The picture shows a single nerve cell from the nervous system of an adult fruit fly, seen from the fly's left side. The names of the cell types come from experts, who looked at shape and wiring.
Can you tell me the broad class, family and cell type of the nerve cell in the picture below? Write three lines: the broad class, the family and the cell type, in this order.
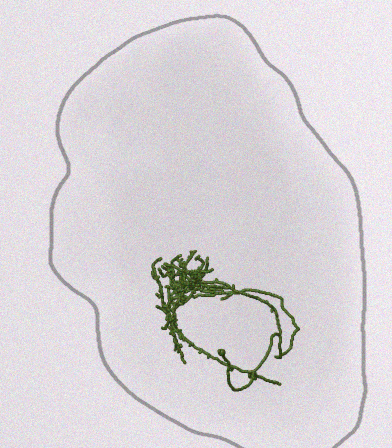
central-brain intrinsic neuron
hemilineage LB7
VES090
